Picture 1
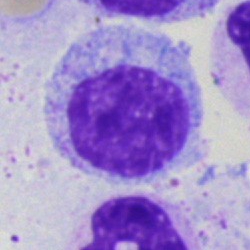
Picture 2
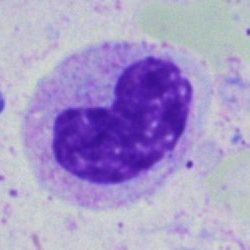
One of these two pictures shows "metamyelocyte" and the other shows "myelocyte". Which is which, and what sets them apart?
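Picture 1 is the myelocyte and picture 2 the metamyelocyte. Look at the nucleus in picture 2: it is kidney-shaped, with its indentation on the upper left side.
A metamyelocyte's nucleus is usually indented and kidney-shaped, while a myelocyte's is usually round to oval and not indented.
Both have dark purple chromatin, clumped in patches in picture 1 and coarsely clumped with small pale gaps in picture 2.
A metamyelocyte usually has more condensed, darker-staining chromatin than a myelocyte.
The cytoplasm of picture 1 is pale greyish-blue; that of picture 2 is ample, pale pinkish-lilac and scattered with fine pinkish-purple granules.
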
